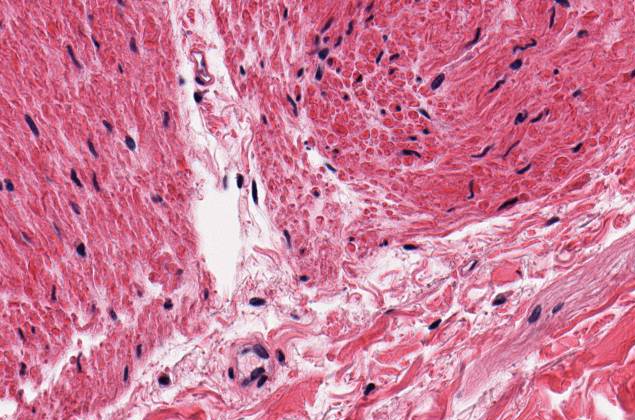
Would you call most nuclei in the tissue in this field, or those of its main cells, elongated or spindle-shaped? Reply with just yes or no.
Yes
